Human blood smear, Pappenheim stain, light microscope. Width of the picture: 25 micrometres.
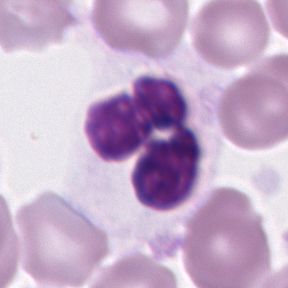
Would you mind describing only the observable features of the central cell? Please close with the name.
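Three lobes make up the nucleus, clustered around a small clear gap in its middle. The chromatin within them is dark purple and coarsely clumped. The cytoplasm is abundant and very pale. This cell is a segmented neutrophil.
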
